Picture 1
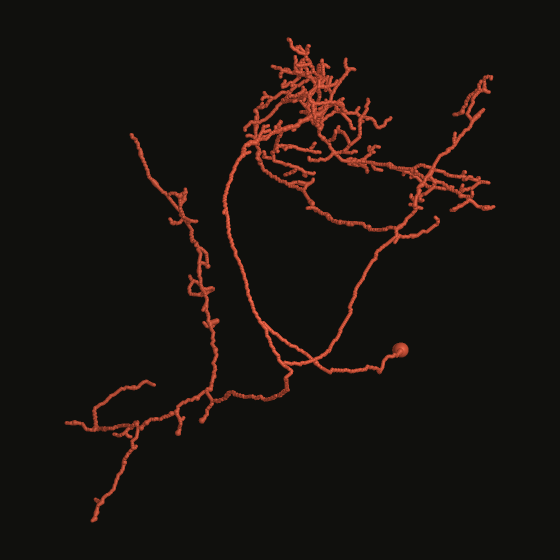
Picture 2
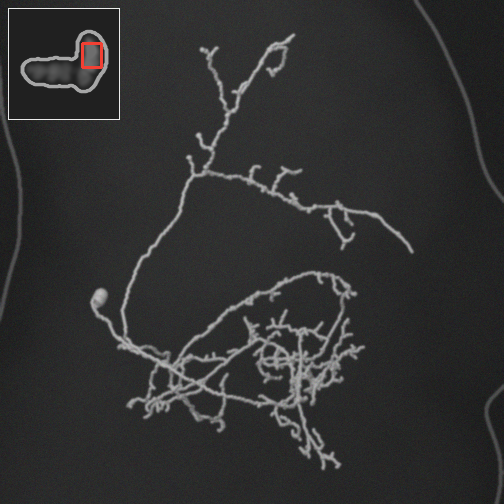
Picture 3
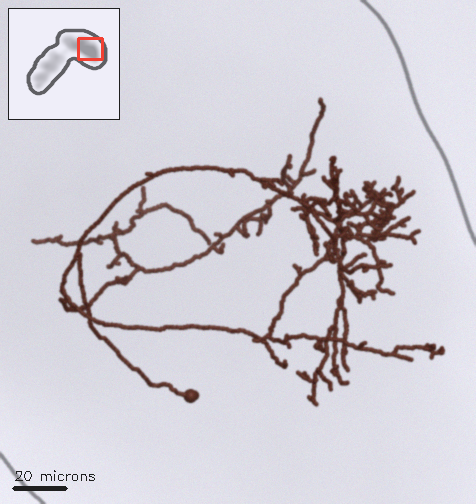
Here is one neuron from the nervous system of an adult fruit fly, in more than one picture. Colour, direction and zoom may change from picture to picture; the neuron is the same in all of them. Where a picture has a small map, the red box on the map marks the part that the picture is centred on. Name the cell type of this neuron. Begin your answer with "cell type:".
cell type: CB2706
